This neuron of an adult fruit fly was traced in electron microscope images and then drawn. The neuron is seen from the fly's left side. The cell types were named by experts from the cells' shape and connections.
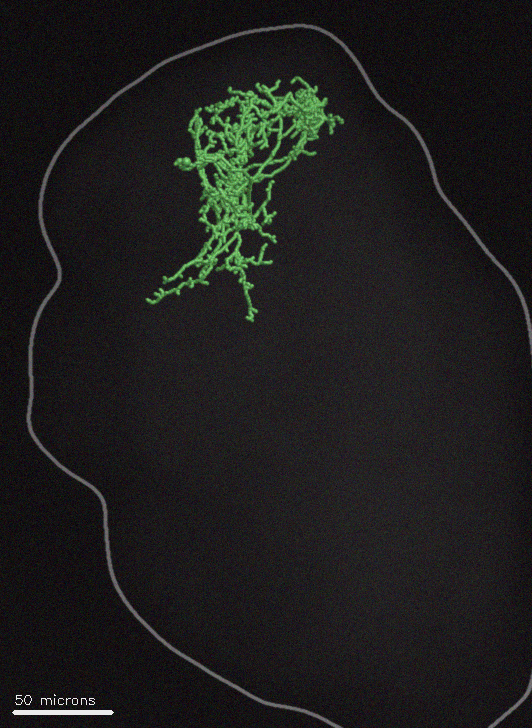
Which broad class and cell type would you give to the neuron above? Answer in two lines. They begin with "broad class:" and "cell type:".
broad class: central-brain intrinsic neuron
cell type: SLP032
